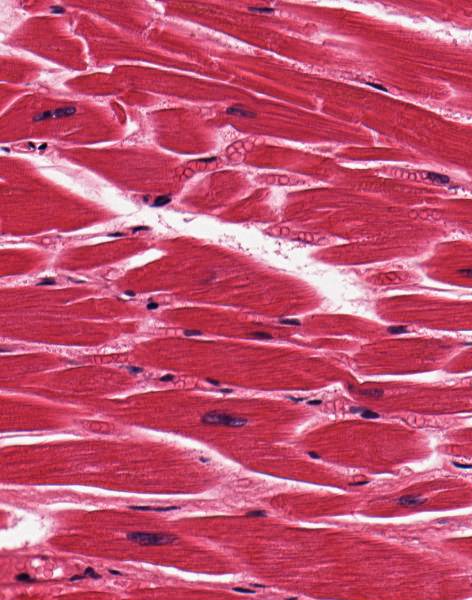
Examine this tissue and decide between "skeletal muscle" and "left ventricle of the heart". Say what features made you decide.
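This is left ventricle of the heart. What decides it is that each muscle fibre has a single oval nucleus lying in its centre.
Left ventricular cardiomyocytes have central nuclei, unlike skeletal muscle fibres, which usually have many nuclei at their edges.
The fibres also branch and join their neighbours, and their cytoplasm stains deep pink.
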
